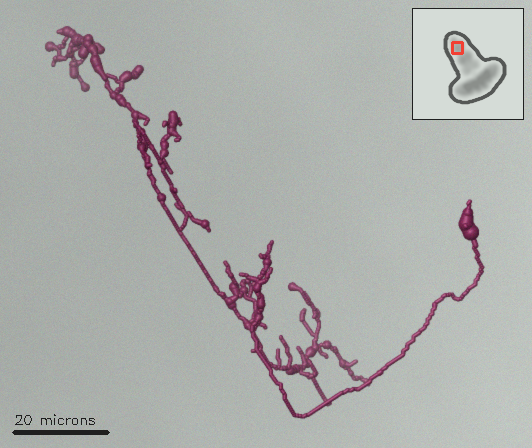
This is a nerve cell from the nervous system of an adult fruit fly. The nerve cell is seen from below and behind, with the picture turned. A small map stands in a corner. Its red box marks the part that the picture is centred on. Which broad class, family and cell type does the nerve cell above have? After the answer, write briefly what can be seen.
This is a nerve-cord intrinsic neuron. Its family is hemilineage 14A. The cell type is IN14A086. The cell body can be seen on the right of the picture. By the scale bar it is about 95 microns wide in this view. The picture shows dozens of branch ends.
